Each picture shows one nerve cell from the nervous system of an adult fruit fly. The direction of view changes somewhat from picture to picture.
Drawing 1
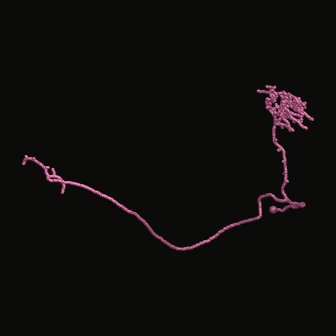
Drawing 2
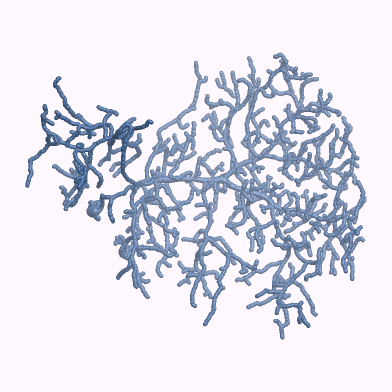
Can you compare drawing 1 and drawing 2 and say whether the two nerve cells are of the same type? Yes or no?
no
